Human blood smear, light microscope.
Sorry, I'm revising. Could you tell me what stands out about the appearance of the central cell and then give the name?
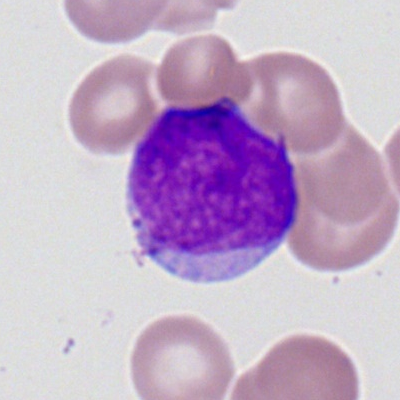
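Let me see: the nucleus fills most of the cell. Its chromatin looks finely stippled, not coarsely clumped. The cytoplasm is just a narrow rim, seen mainly at the bottom of the cell, and it is pale blue. I'd name it a myeloblast.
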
